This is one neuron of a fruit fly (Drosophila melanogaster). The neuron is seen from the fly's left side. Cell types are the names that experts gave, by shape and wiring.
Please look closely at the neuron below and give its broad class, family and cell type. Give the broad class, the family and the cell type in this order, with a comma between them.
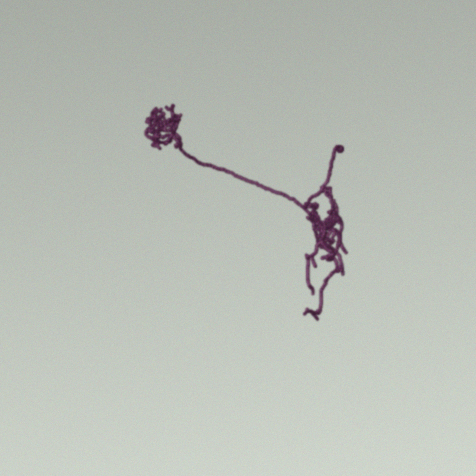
central-brain intrinsic neuron, hemilineage DL1_ventral, AOTU050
